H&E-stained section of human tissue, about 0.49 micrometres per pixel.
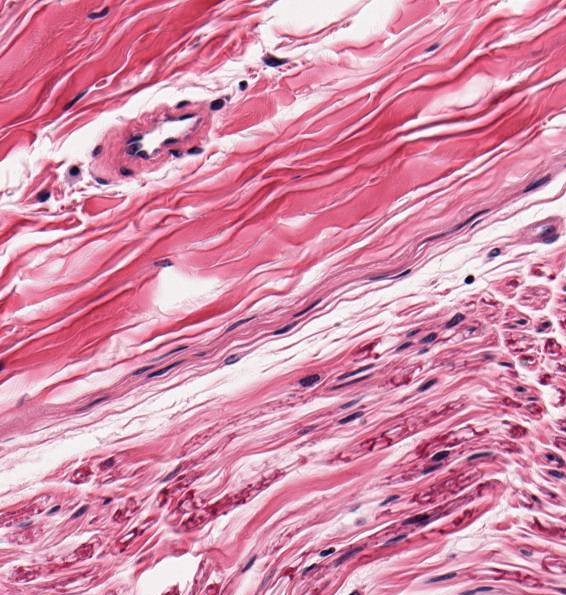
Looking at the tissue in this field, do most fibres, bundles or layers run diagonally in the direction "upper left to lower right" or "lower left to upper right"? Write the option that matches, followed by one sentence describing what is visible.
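Lower left to upper right. The collagen bundles are thick, wavy and bright pink, running diagonally across the field from lower left to upper right.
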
